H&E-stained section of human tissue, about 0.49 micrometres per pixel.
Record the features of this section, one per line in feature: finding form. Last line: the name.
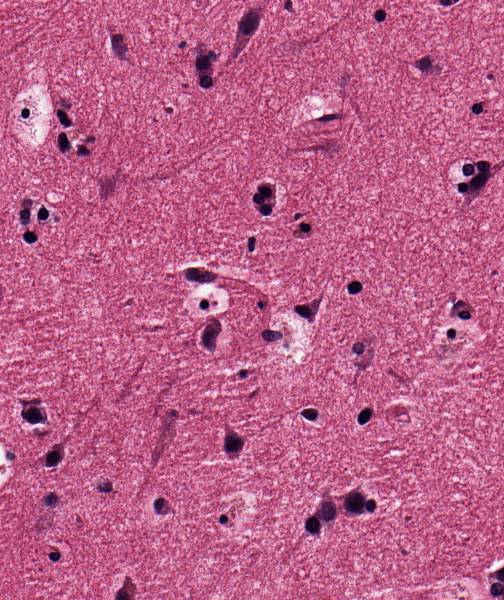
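Larger cells: modest rim of pale pink to lilac cytoplasm
Small nuclei: many, round, densely dark, no visible cytoplasm
Clustering: small dark nuclei in twos and threes against several larger cells, as at upper left and upper right
Absent: epithelium, glands, fat, open lumen
Name: cerebral cortex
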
